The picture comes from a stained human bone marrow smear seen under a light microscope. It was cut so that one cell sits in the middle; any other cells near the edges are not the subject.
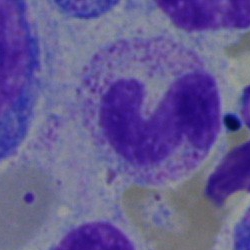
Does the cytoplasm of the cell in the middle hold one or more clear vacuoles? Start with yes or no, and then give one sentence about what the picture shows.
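No. The cytoplasm shows no clear vacuoles.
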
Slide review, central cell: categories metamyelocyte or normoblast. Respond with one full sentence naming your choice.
Centred in the crop is a metamyelocyte.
